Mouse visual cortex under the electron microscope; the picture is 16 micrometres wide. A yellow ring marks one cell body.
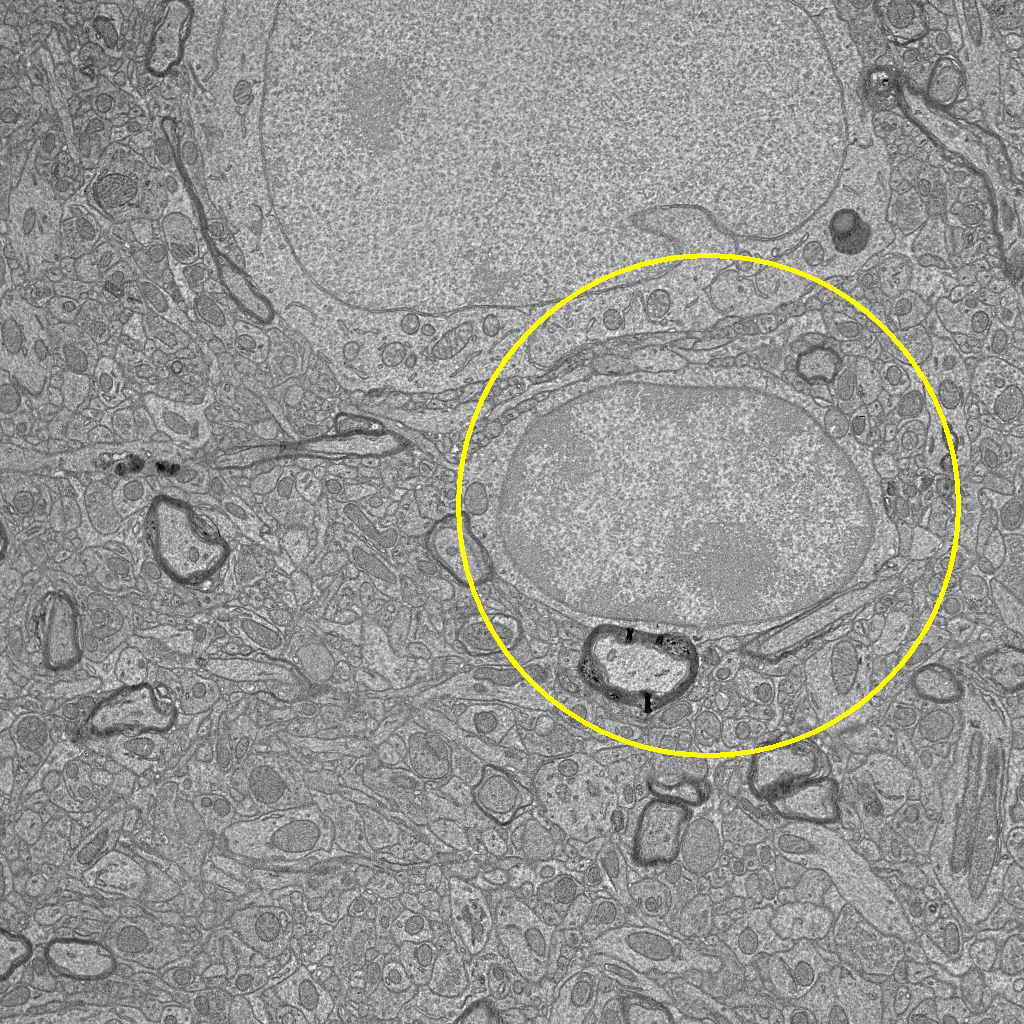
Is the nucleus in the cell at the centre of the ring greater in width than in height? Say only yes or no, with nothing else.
Yes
